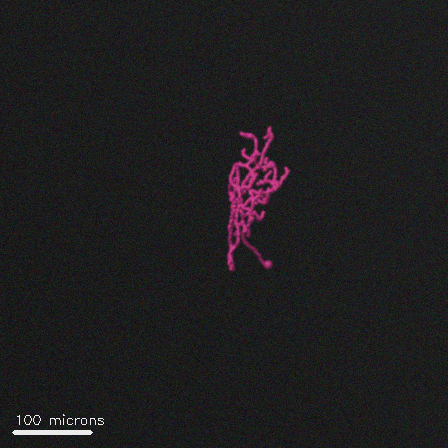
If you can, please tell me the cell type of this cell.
IN12A061_c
